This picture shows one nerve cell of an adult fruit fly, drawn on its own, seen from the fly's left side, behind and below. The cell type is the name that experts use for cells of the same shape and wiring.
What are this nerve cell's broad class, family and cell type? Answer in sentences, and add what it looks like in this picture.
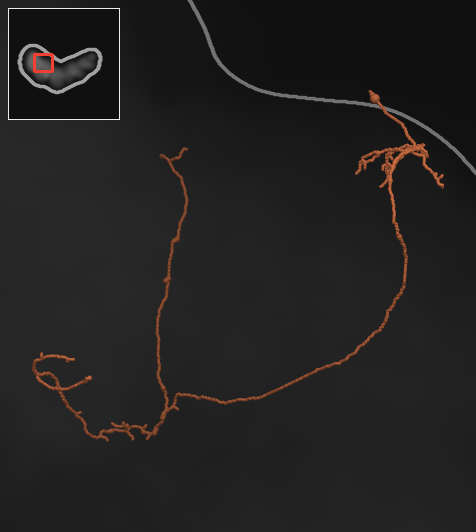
It is a central-brain intrinsic neuron. The name of its family is class Kenyon Cell. Its cell type is KCab-s. The cell body can be seen at the upper right of the picture. In this view it is about as wide as it is tall.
